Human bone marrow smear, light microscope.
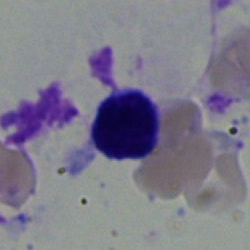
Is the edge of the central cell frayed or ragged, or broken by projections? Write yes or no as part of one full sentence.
No, what this cell has is a smooth outline, not a rough one.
